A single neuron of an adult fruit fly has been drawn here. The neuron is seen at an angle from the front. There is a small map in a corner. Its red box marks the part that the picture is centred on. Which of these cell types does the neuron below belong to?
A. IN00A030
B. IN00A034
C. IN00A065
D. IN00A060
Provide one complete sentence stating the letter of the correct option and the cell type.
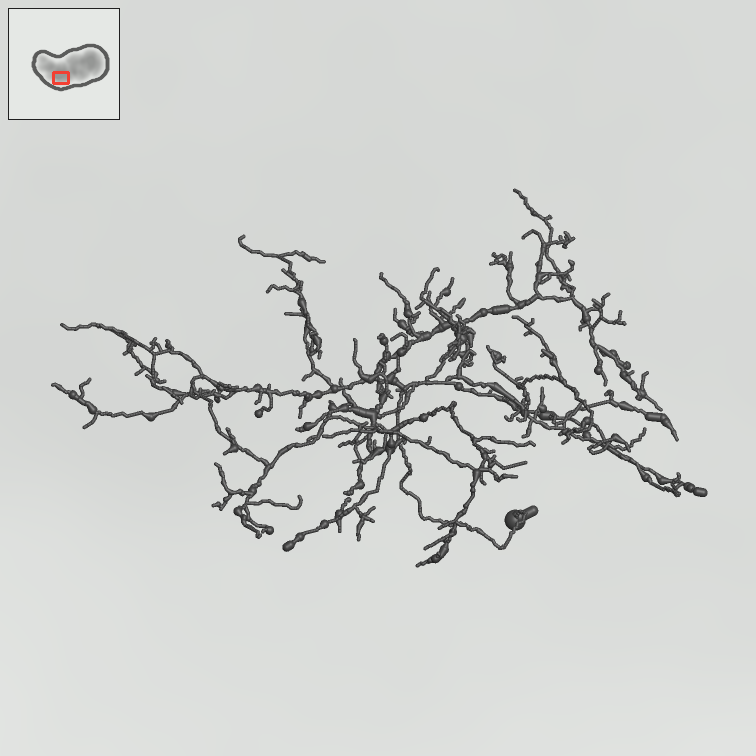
For the neuron, the cell type is IN00A065, which is option C.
